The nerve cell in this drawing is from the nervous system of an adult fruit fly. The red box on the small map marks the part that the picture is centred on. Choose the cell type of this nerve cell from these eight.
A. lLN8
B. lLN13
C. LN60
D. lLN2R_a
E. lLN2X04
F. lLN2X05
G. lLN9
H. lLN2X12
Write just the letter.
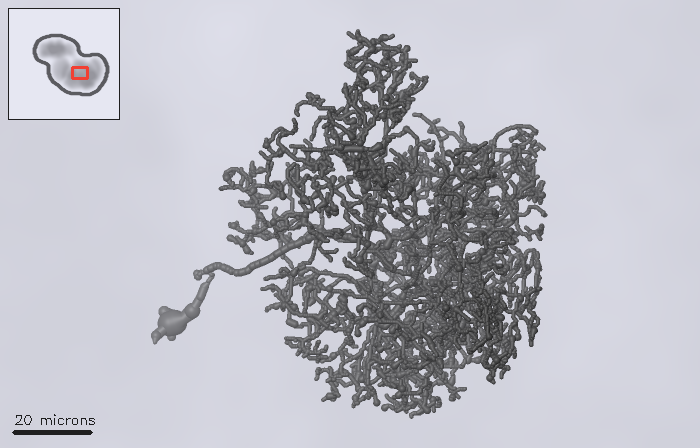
F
